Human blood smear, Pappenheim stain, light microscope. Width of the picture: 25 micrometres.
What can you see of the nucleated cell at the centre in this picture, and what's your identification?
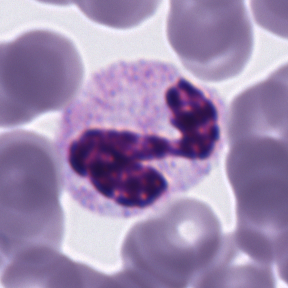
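Here the nucleus is a curved band of two broad parts joined by a narrower neck, and it fills about 40% of the cell's area. Its chromatin is dark purple and coarsely clumped, with small lighter patches between. The plentiful cytoplasm is pale pinkish-lilac, with fine lilac-violet granules spread evenly through it. This is a segmented neutrophil.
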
